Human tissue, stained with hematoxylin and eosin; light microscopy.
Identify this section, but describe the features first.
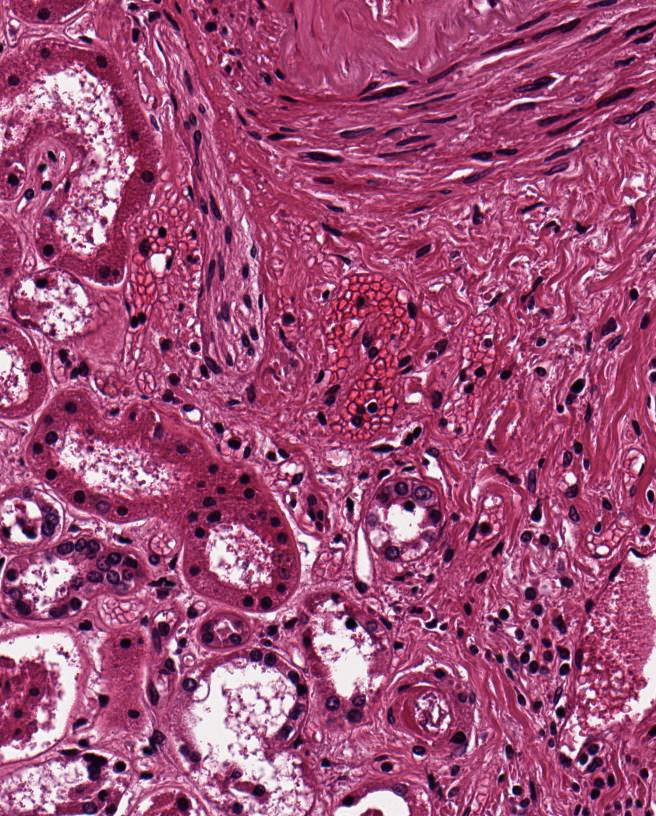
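Closely packed tubules fill the left and lower left, dense fibrous tissue the upper and right. A single layer of cuboidal cells with pink cytoplasm and round dark nuclei lines each tubule. Above, wavy pink fibre bundles with elongated spindle nuclei sweep obliquely. Many scattered small dark nuclei lie between tubules and fibrous area. This is renal medulla.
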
